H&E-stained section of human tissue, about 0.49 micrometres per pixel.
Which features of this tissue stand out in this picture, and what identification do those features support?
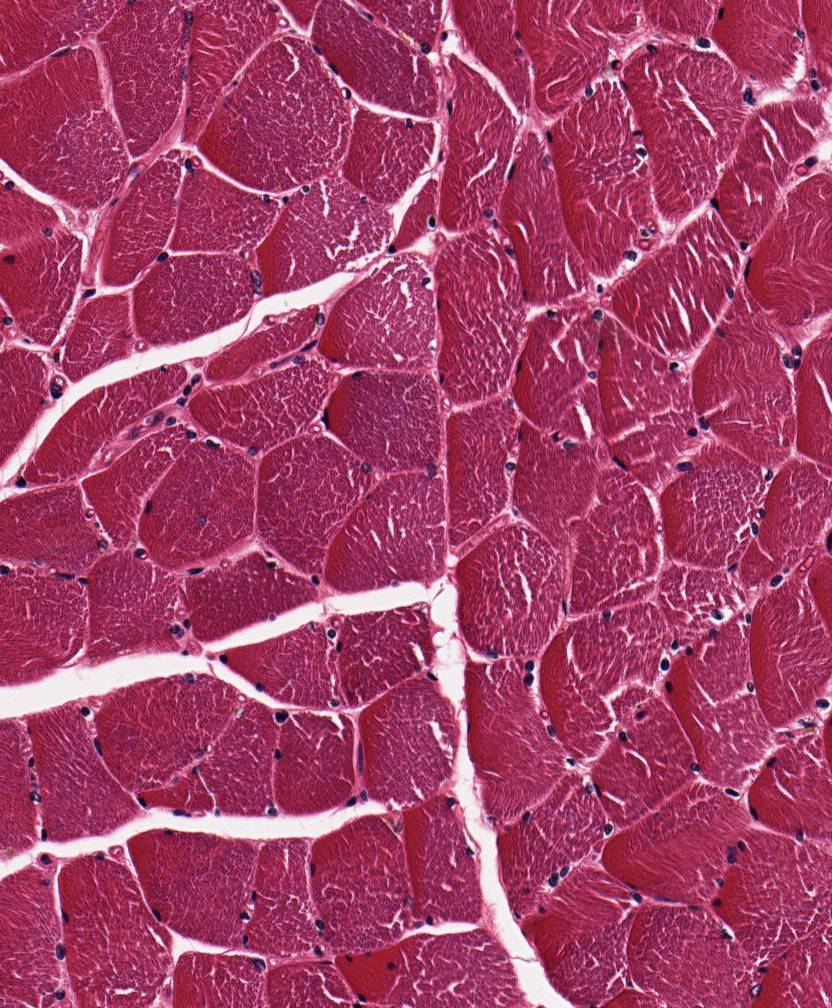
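Here the fibres are mostly of broadly similar size, with angular-to-rounded polygonal outlines, and their cytoplasm stains a deep pink-red. The nuclei sit at the fibre edges, just inside the borders, small, dark blue-purple and flattened or oval. So: skeletal muscle.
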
